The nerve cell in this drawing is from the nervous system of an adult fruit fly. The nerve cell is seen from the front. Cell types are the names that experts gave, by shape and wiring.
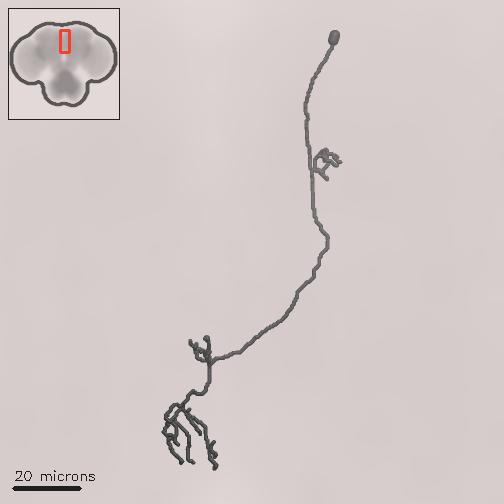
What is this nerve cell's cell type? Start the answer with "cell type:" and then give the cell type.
cell type: PFNp_b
